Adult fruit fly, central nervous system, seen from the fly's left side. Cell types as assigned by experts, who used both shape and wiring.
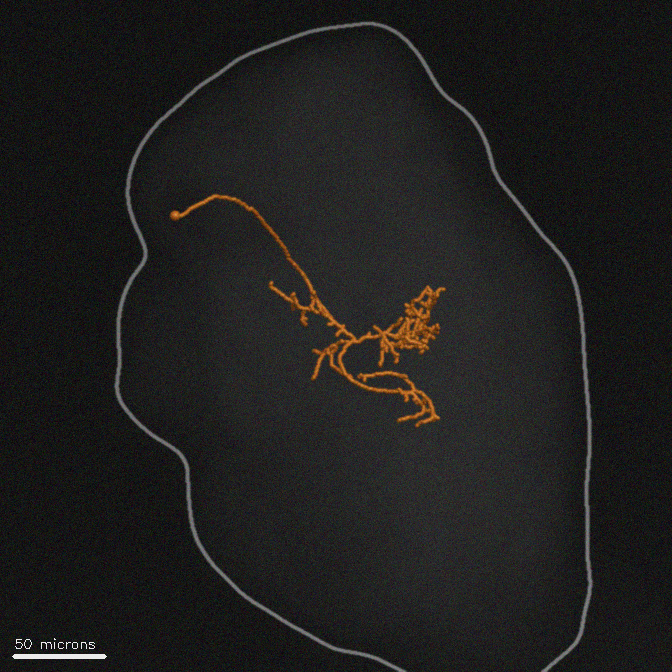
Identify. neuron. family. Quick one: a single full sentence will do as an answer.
Regarding family, this neuron is hemilineage AOTUv1_ventral.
